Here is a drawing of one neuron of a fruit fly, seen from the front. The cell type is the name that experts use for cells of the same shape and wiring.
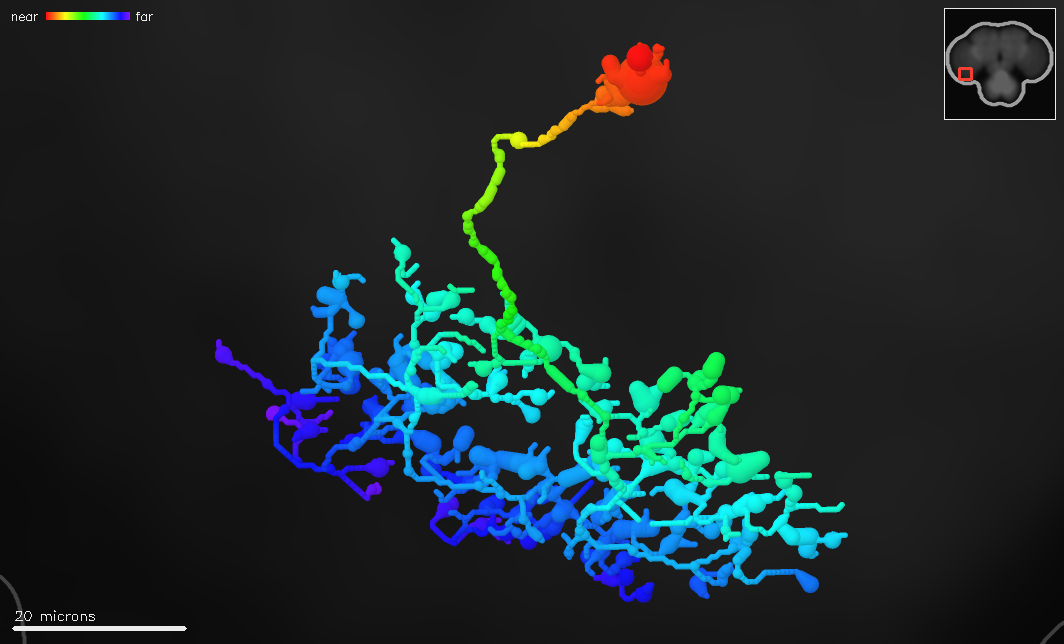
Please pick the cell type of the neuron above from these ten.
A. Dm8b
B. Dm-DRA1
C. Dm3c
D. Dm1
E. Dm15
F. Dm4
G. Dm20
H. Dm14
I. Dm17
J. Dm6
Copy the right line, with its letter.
D. Dm1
